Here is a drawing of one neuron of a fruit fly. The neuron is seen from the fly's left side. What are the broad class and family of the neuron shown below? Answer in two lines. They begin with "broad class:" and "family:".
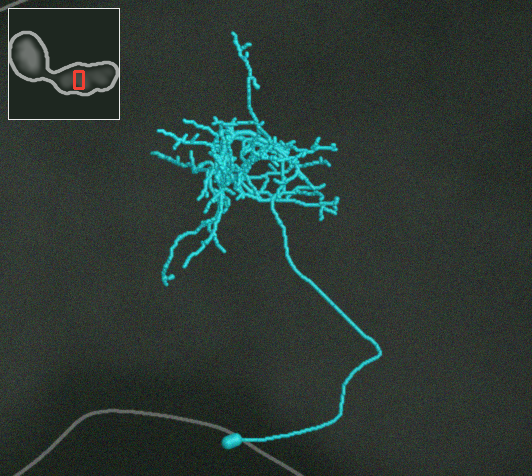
broad class: nerve-cord intrinsic neuron
family: hemilineage 00A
